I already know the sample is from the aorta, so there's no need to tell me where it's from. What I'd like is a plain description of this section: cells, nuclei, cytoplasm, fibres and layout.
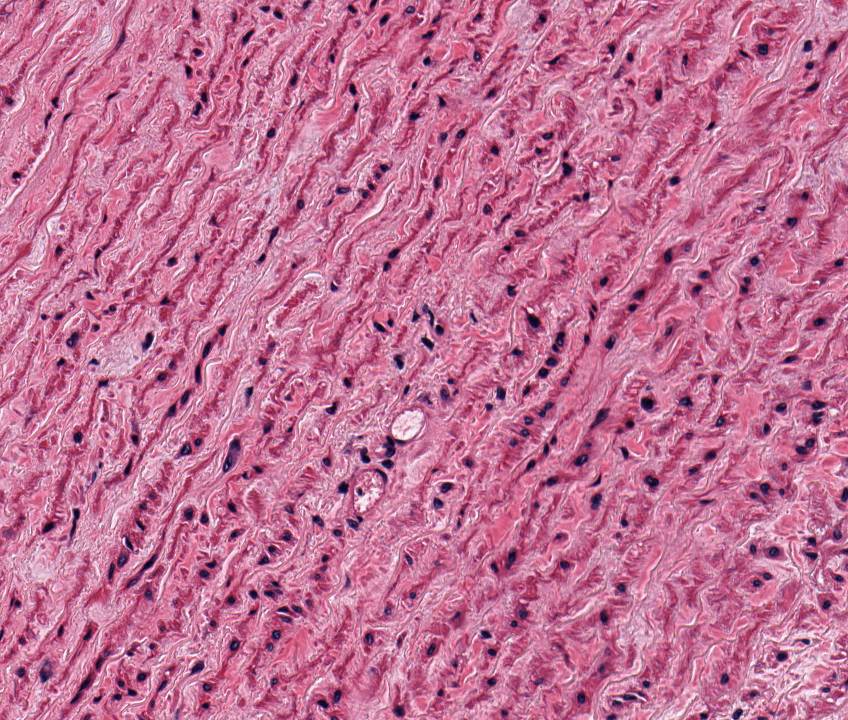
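Small dark oval to spindle-shaped nuclei, scattered singly between fibres throughout. Little or no visible cytoplasm distinct from surrounding fibres. No epithelium anywhere in field. No fat cells.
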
